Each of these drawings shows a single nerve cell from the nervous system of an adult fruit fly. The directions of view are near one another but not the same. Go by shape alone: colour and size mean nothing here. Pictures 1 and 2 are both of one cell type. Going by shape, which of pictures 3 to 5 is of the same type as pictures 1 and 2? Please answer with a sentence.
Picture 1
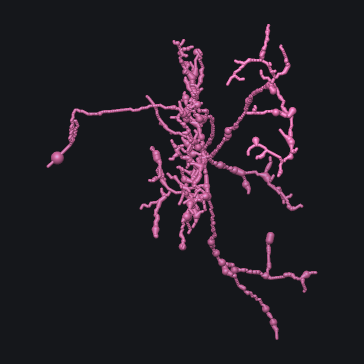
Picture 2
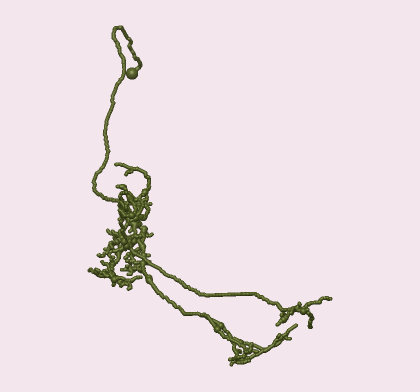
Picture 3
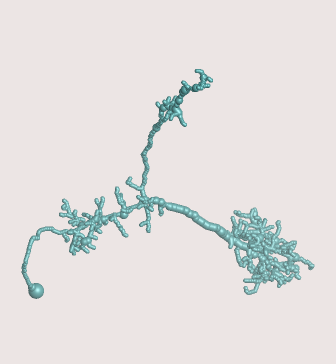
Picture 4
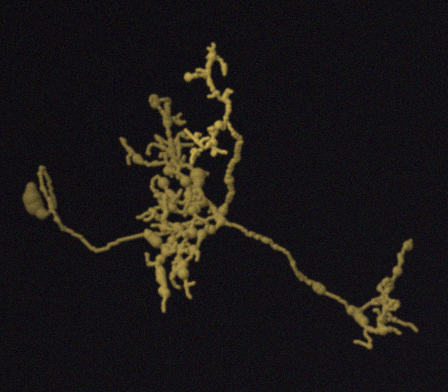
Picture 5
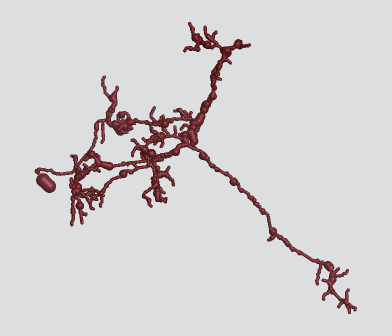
Picture 4 shows a nerve cell of the same cell type.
